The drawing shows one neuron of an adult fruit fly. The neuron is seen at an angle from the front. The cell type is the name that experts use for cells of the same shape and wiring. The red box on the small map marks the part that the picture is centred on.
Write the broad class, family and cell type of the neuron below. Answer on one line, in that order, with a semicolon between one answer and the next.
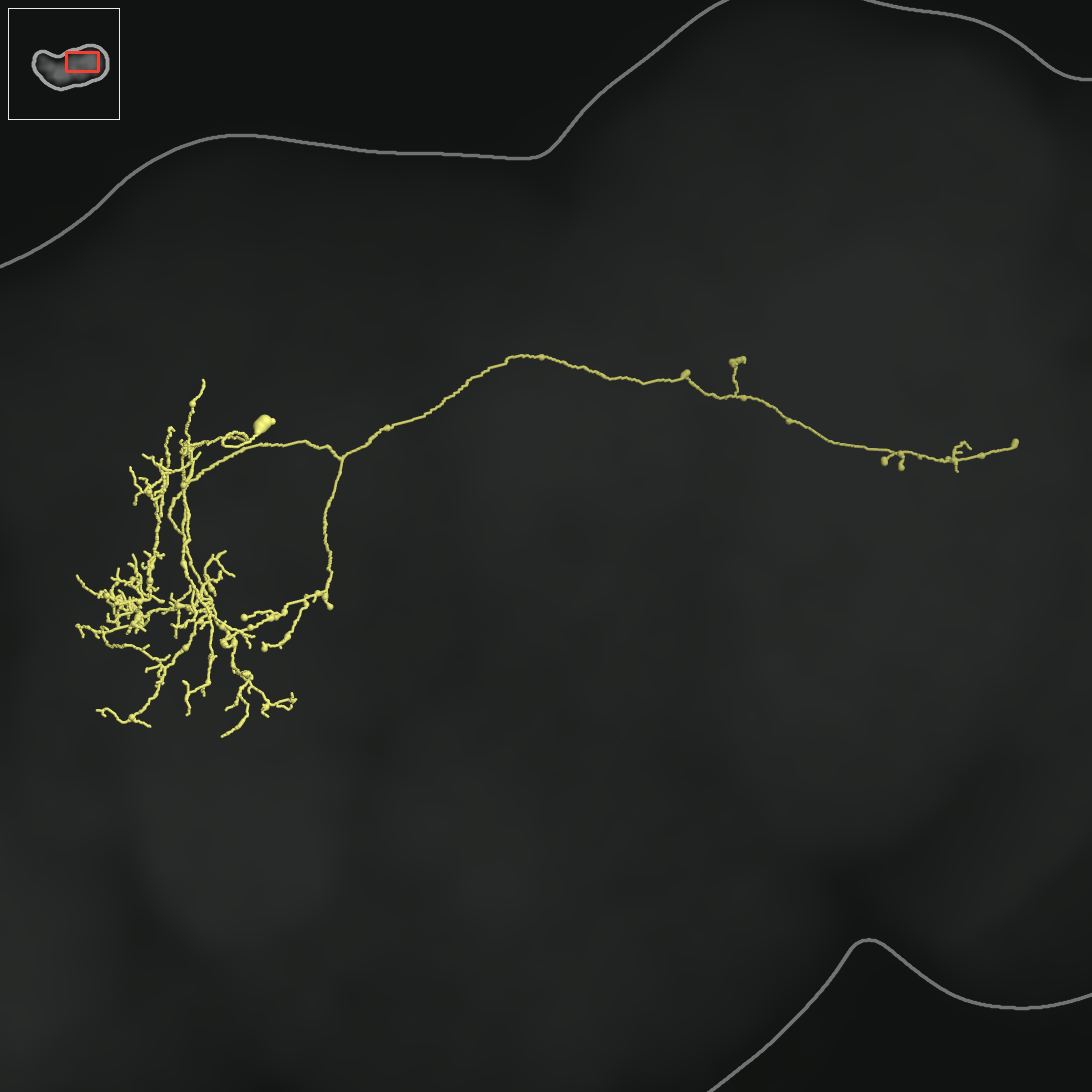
central-brain intrinsic neuron; hemilineage VLPd1; AVLP049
